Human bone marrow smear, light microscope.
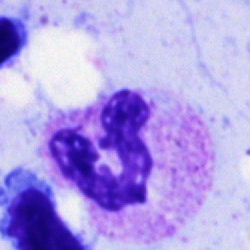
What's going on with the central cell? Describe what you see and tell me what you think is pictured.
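First, the outline is round and smooth. Second, the chromatin is dark purple and coarsely clumped. Third, no nucleoli are visible in the nucleus. Fourth, the nucleus lies toward the left side of the cell, leaving a wider band of cytoplasm on the right. Last, the name: segmented neutrophil.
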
